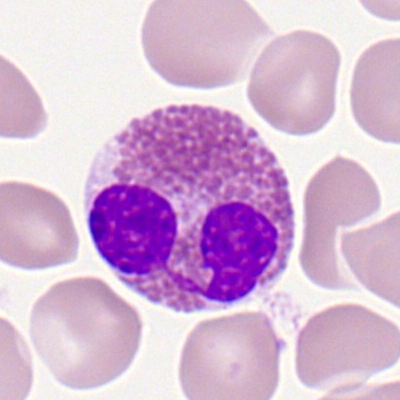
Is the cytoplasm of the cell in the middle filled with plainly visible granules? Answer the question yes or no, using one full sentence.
Yes, this cell has a cytoplasm with many visible granules.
